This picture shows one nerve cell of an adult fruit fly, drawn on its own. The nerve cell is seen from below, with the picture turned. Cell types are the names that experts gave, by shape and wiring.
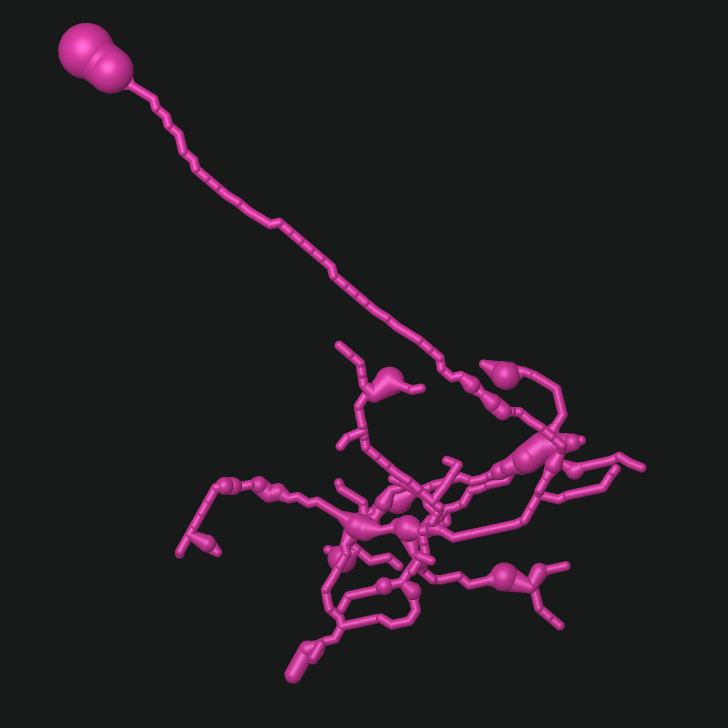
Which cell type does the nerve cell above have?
Cm2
